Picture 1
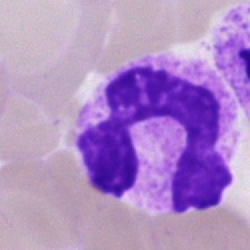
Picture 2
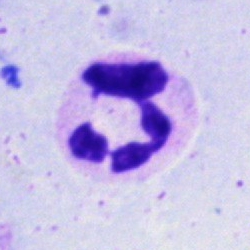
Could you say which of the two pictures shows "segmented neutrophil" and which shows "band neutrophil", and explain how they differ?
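Band neutrophil in picture 1; segmented neutrophil in picture 2. Picture 1 nucleus: one curved band, bent into a horseshoe opening downward.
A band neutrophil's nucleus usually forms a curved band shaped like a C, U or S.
Shared: chromatin dark purple and clumped, coarsely in picture 1, densely in picture 2; no nucleoli in either.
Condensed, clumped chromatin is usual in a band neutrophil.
Outline roughly round in picture 1, round and smooth in picture 2. Picture 2: no vacuoles in the cytoplasm. Surroundings: another granular nucleated cell touches picture 1 at the upper right; no other cell touches picture 2.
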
